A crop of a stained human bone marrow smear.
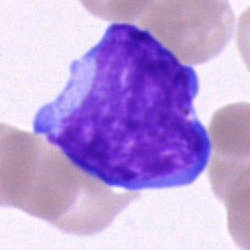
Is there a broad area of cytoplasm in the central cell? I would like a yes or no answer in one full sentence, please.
No, a narrow rim is all the cytoplasm this cell has.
